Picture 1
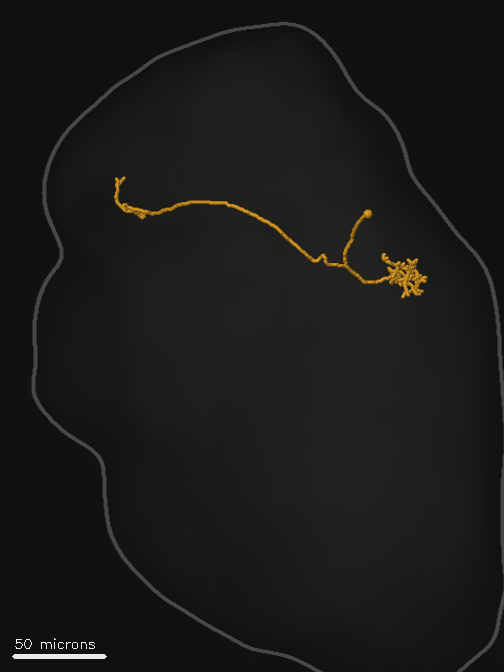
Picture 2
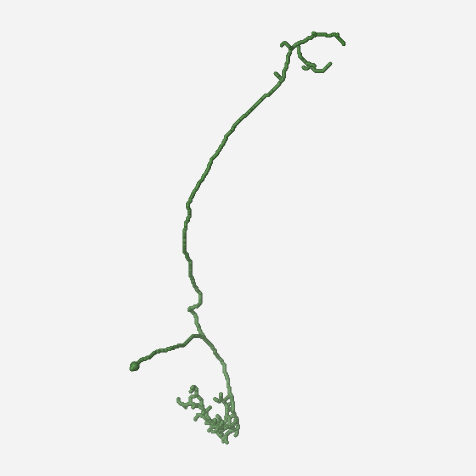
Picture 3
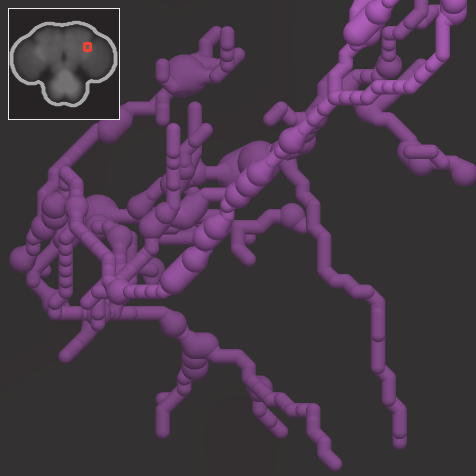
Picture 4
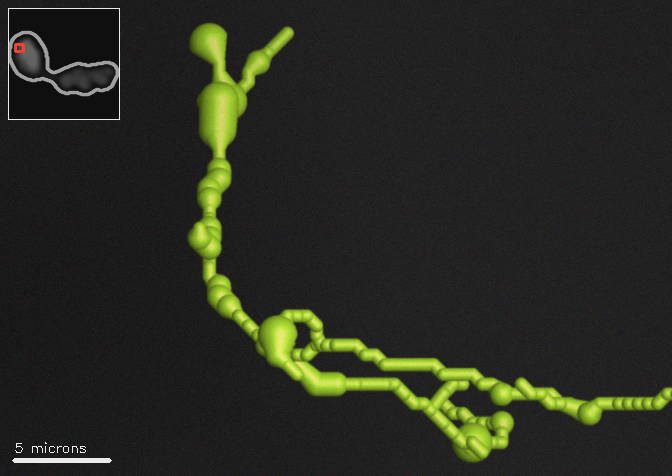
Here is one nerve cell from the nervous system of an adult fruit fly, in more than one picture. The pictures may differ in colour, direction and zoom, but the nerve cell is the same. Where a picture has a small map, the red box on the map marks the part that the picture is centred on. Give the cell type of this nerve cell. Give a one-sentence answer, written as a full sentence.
For this nerve cell, the cell type is LC10c-1.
